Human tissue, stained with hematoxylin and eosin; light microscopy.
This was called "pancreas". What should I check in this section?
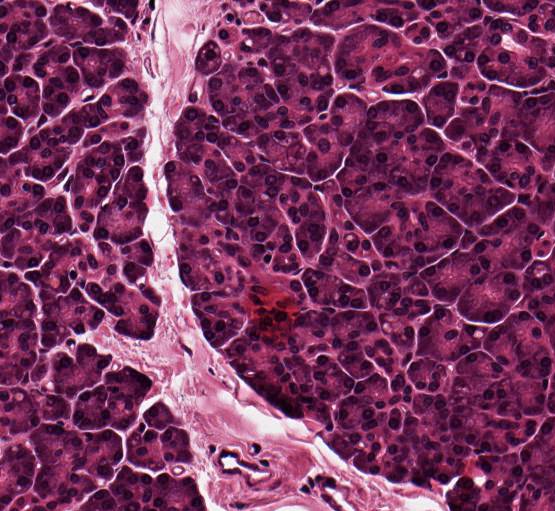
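This section is pancreas.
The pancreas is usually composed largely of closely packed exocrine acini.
On both sides of the connective tissue band, the tissue is made of closely packed small rounded acini, in keeping with that.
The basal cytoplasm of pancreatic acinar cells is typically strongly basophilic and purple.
Here the acinar cytoplasm stains deep purple, and the small, round, dark nuclei sit toward the outer base of each acinus.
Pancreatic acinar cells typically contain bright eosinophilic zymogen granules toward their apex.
Toward the centres of the acini the cytoplasm is paler and pinker. A small bright red patch lies near the centre of the field, to the right of the band.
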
